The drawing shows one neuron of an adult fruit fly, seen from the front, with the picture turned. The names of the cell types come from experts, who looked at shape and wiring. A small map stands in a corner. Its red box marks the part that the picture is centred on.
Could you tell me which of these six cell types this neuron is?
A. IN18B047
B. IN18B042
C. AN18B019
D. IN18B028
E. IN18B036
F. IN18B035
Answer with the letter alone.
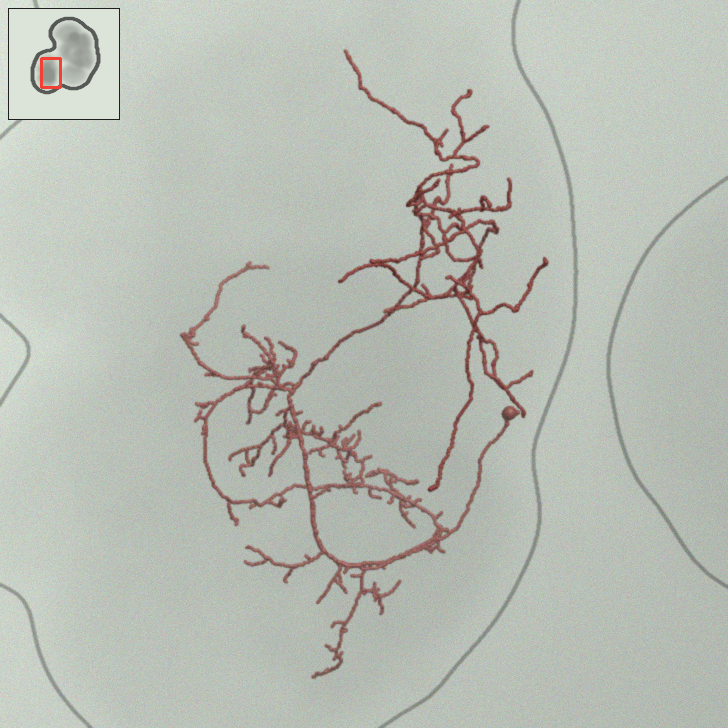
F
